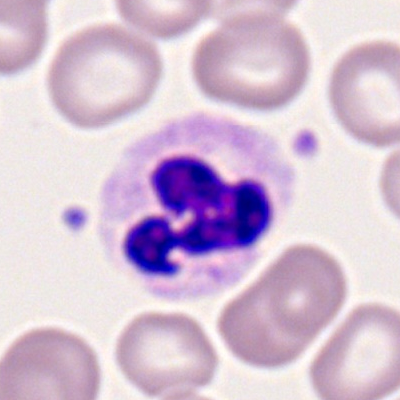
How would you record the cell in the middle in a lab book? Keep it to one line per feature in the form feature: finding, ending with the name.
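Outline: roughly round, slightly ragged edge
Chromatin: dark purple, coarsely clumped
Cytoplasm: abundant, pale pink-lilac
Granules: fine, faint pinkish-lilac, in the cytoplasm
Name: segmented neutrophil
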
